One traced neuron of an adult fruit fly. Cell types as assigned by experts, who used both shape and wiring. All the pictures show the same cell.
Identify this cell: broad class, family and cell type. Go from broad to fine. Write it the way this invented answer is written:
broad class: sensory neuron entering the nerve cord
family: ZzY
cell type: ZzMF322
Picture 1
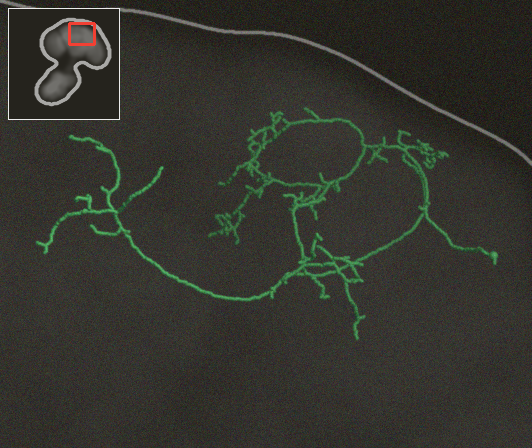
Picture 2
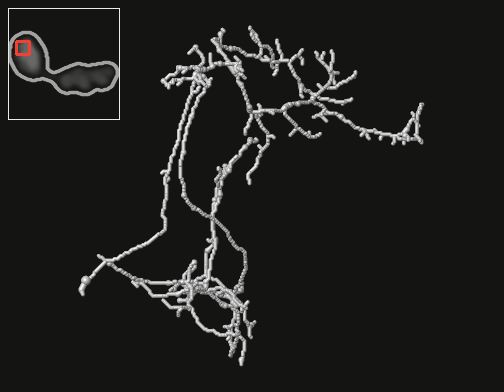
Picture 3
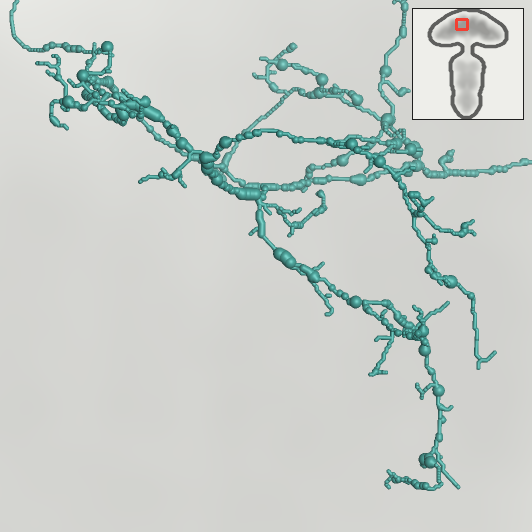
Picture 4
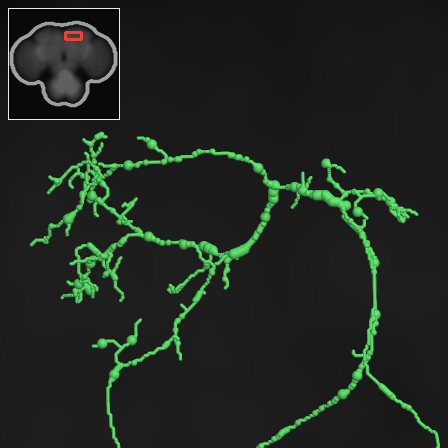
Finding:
broad class: central-brain intrinsic neuron
family: hemilineage AOTUv4_dorsal
cell type: SMP008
